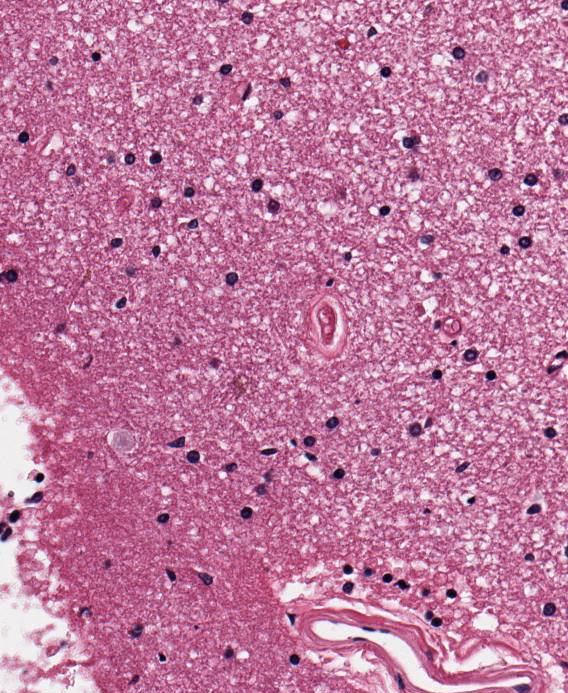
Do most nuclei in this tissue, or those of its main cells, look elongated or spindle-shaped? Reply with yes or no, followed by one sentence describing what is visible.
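No. Most nuclei are small, round and darkly stained, and are spread fairly evenly without clustering.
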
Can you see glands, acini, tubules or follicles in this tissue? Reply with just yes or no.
No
